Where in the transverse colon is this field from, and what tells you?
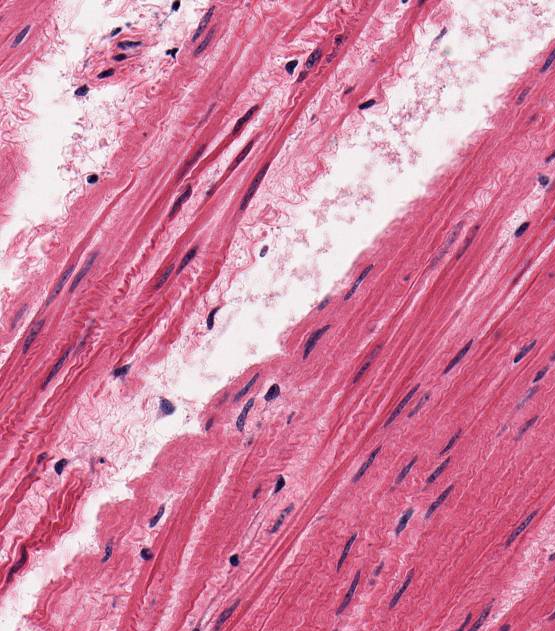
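What fills this field is smooth muscle. I see no cross-striations in the fibres, and their cytoplasm takes eosin a deep pink. The nuclei are elongated and cigar-shaped, lying parallel to the fibres.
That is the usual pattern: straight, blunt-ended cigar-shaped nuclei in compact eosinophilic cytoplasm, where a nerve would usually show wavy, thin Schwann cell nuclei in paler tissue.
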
